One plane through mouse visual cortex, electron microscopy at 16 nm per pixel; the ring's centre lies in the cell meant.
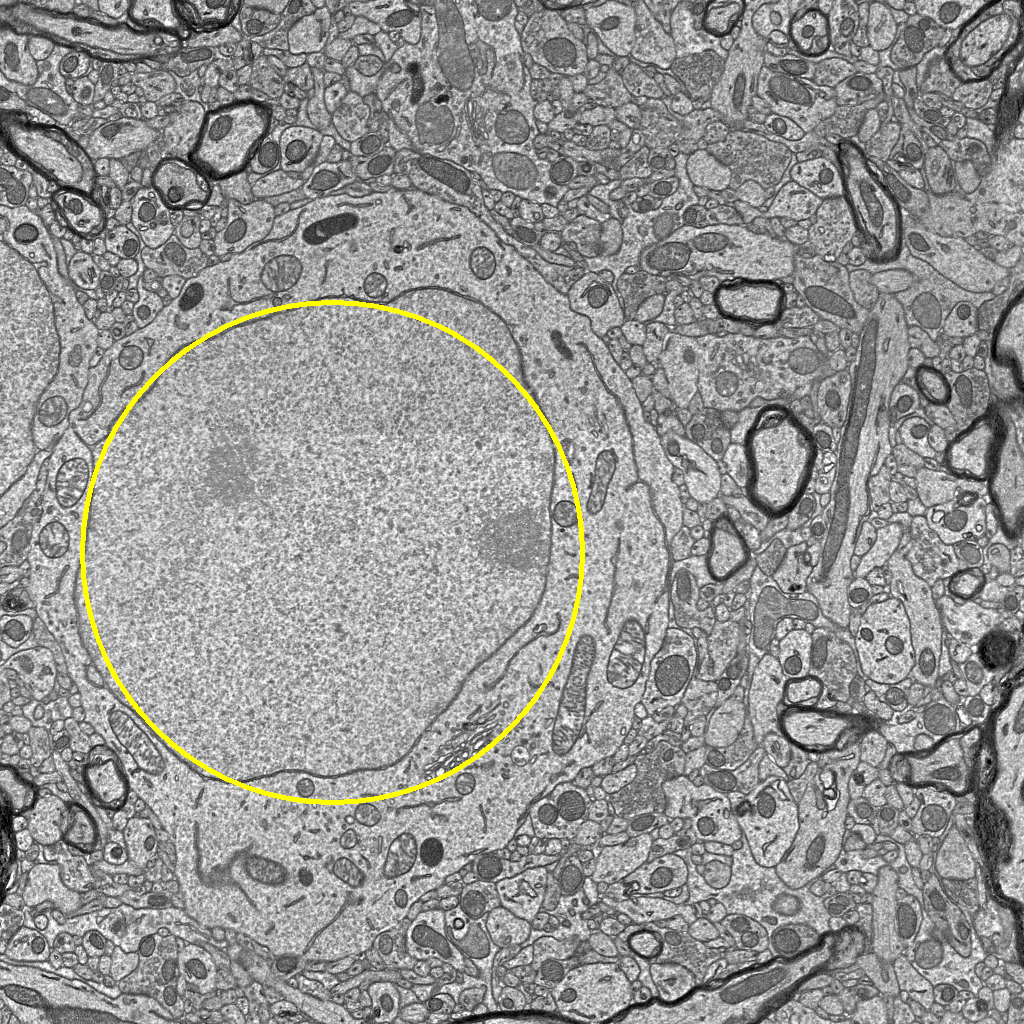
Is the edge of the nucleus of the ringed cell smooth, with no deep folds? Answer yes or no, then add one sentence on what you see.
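Yes. The nuclear envelope runs smoothly without deep folds.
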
